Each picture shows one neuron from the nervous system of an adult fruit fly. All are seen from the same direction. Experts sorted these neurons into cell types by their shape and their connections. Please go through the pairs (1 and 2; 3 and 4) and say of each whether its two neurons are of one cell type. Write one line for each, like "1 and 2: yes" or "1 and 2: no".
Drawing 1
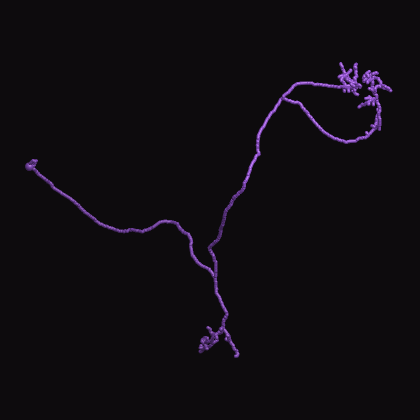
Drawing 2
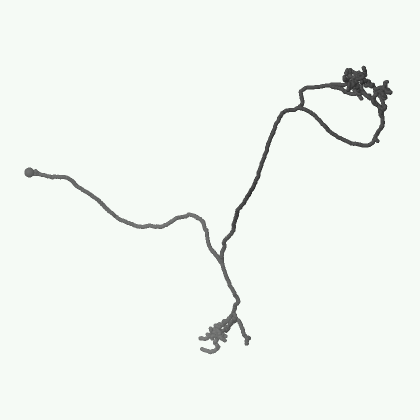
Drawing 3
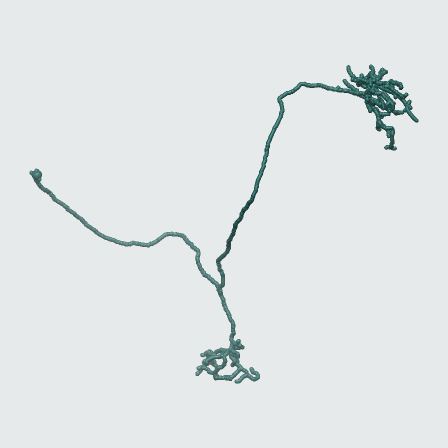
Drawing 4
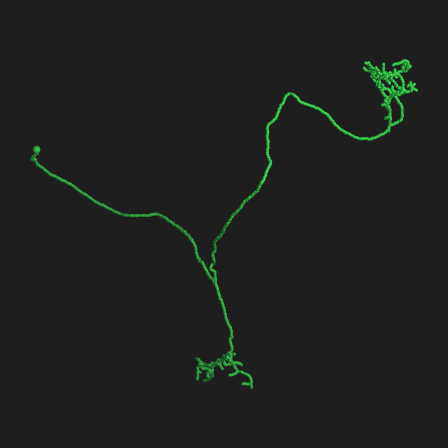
1 and 2: yes
3 and 4: no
